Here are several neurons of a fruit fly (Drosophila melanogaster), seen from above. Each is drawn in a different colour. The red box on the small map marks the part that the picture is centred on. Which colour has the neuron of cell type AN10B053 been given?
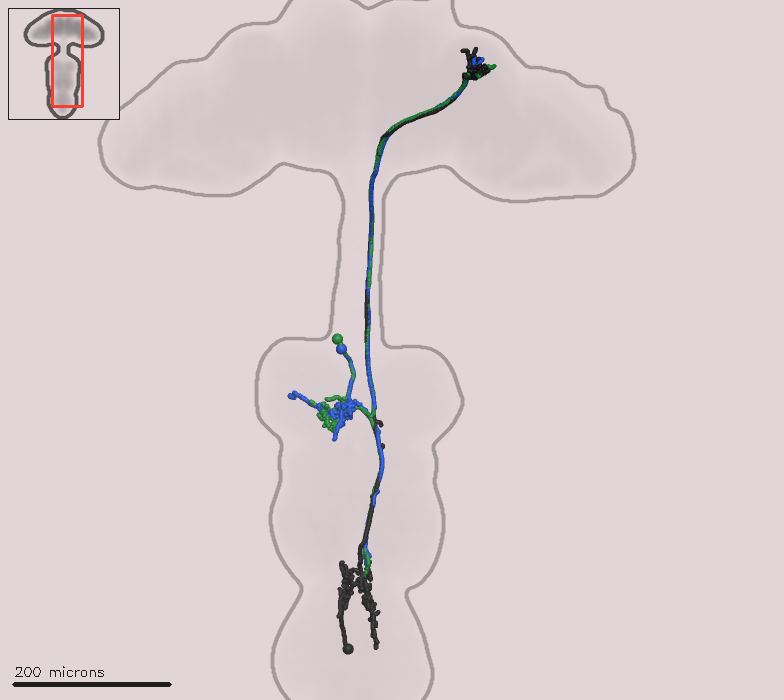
green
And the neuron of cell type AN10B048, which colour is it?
blue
